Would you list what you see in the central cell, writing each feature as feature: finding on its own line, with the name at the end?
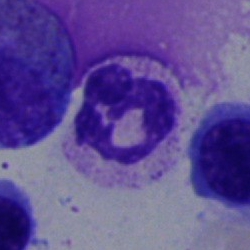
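Outline: round.
Nucleus: a closed ring, I see, around a pale central hole.
Chromatin: dense and dark purple.
Nucleoli: none that I can see.
Name: segmented neutrophil.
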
